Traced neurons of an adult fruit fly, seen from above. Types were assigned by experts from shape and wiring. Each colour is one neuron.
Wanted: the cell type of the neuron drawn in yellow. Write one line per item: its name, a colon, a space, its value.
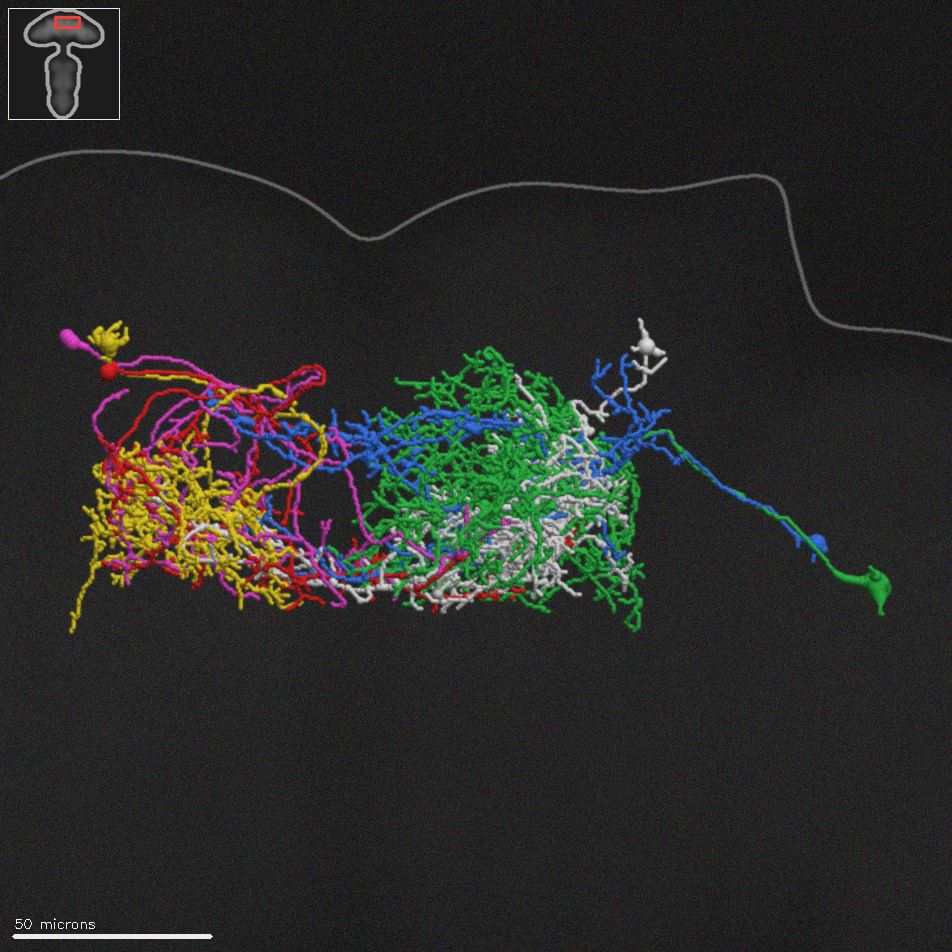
cell type: GNG202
